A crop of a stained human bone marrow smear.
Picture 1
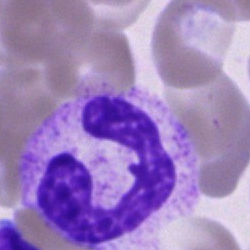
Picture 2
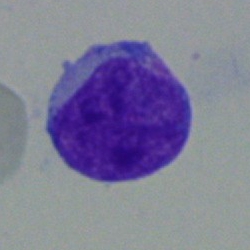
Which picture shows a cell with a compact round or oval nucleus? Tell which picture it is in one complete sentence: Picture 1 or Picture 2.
Picture 2 is the one where the nucleus is compact and round or oval.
